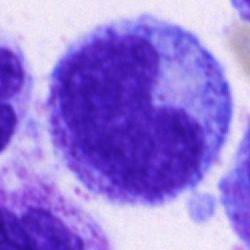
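Promyelocyte in a stained human bone marrow smear, the cell in the middle. Its nucleus fills most of the cell and shows a notch on its upper right side. Notice the dense, dark purple chromatin and the fine purplish granules scattered through the cytoplasm.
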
